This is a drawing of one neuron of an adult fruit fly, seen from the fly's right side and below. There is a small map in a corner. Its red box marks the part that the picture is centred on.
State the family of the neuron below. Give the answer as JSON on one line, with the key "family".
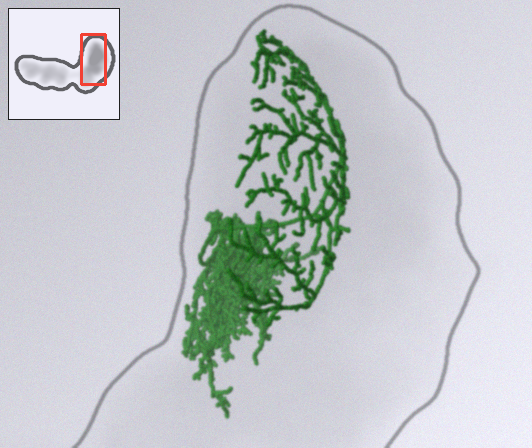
{"family": "hemilineage DM1_posterior"}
